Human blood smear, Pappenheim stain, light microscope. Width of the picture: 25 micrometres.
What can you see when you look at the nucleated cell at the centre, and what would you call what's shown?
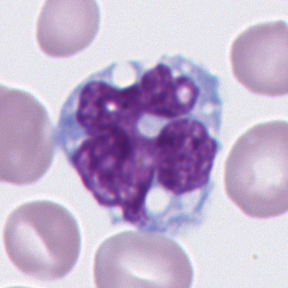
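First, nuclear size: the nucleus fills most of the cell. Next, chromatin: dark purple and coarsely clumped. Then cytoplasm: a pale greyish-blue. Last, vacuoles: several clear, round ones are present in the cell. Name: monocyte.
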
